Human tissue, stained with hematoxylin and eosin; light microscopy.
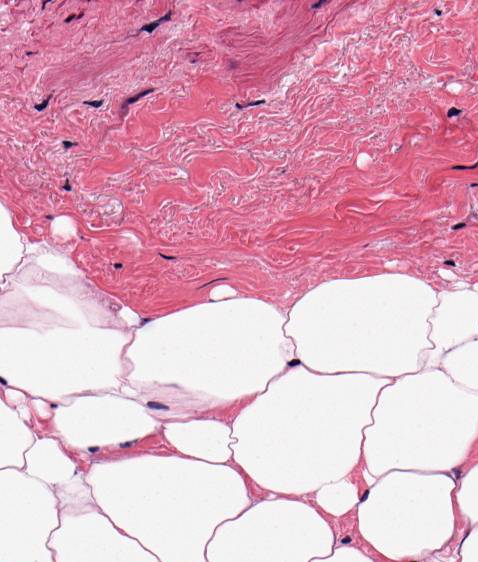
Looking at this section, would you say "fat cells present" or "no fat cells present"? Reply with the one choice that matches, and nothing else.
Fat cells present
